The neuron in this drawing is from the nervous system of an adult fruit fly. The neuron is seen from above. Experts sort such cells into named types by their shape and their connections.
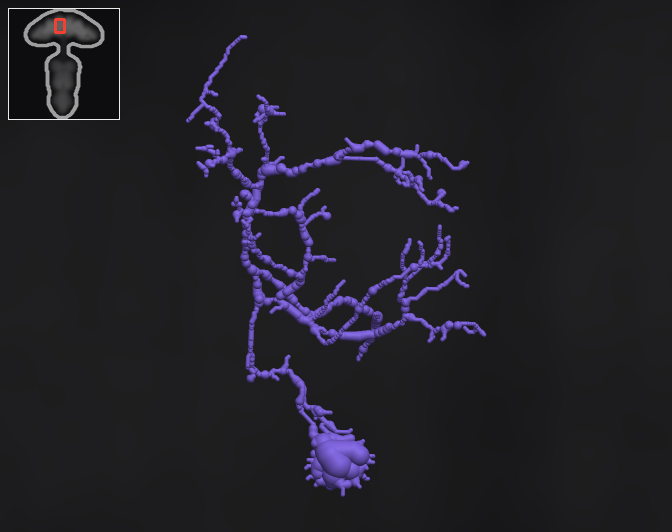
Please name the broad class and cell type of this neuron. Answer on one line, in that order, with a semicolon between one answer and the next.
motor neuron of the brain; MN7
